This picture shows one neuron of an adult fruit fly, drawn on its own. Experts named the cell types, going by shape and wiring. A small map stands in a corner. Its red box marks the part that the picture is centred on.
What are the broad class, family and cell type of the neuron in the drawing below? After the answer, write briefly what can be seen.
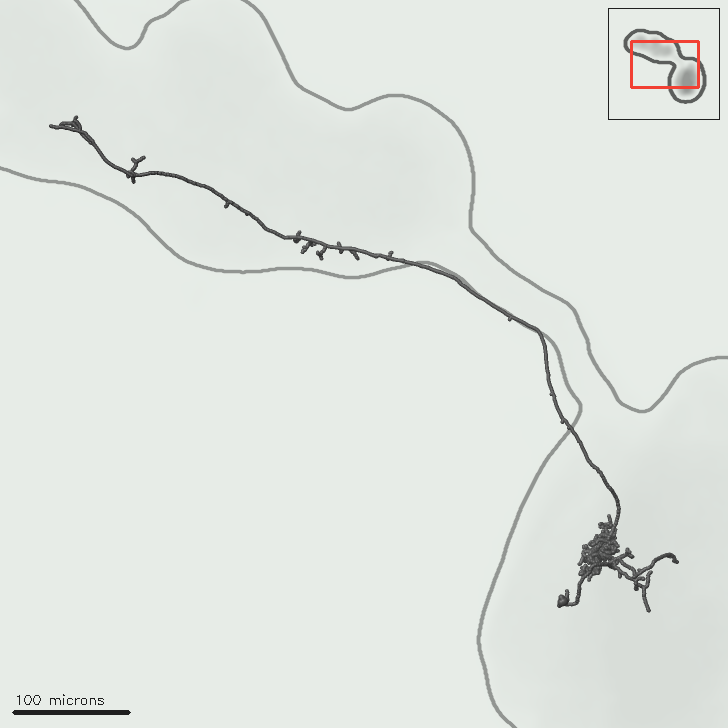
This is a descending neuron. The family is DNp. Its cell type is DNp15. Its cell body lies at the lower right of the picture. From left to right in the picture it spans about 550 microns.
